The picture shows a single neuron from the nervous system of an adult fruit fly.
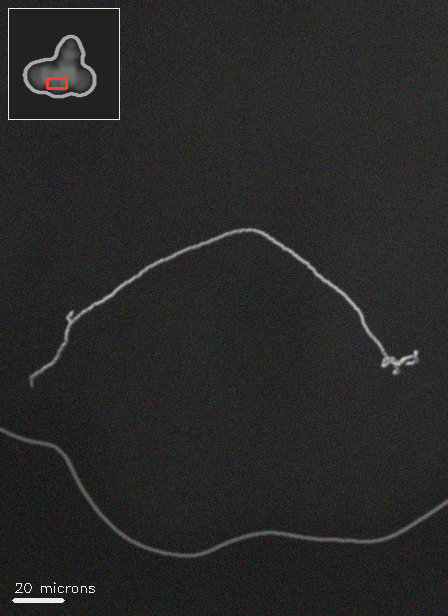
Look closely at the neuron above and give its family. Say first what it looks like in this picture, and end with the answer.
No cell body is drawn. By the scale bar it is about 160 microns wide in this view. There are a dozen or fewer branch ends. This is a sensory neuron entering the brain. Its family is called class olfactory.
